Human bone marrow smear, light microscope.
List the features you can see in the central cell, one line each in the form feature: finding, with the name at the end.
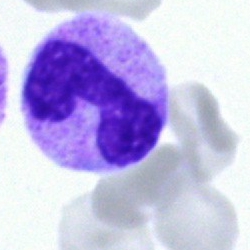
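Nucleus shape: one curved band, not lobes joined by threads
Band orientation: curve opens toward the bottom
Chromatin: dark purple, condensed
Cytoplasm: fine pinkish-purple granules throughout
Identification: band neutrophil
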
